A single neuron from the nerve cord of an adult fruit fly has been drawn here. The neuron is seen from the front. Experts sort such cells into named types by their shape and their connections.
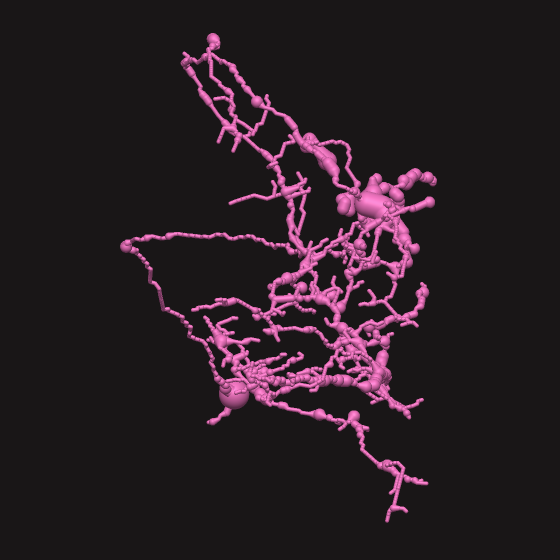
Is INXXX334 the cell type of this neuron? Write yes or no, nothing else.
no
